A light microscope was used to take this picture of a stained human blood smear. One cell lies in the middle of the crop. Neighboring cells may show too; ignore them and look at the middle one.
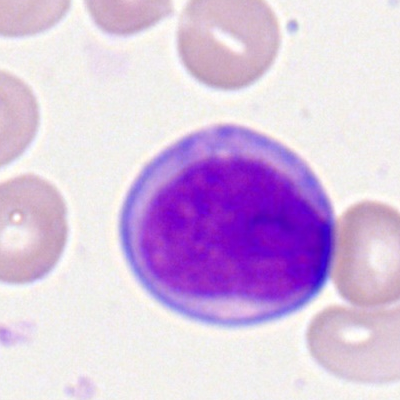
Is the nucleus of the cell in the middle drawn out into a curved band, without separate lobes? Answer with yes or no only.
No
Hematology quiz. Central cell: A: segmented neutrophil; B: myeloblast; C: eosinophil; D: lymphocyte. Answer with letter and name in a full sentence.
Option B is correct, and the cell in the centre is a myeloblast.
